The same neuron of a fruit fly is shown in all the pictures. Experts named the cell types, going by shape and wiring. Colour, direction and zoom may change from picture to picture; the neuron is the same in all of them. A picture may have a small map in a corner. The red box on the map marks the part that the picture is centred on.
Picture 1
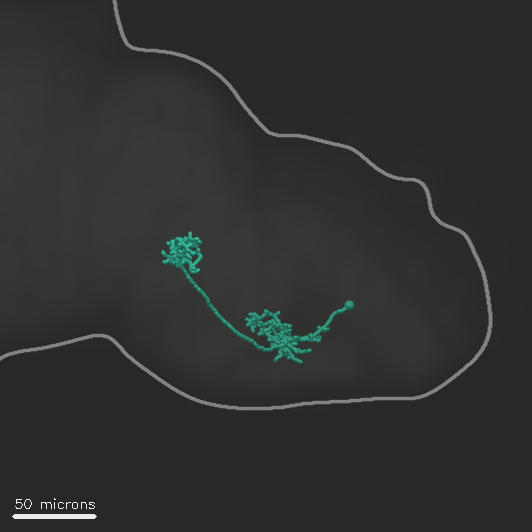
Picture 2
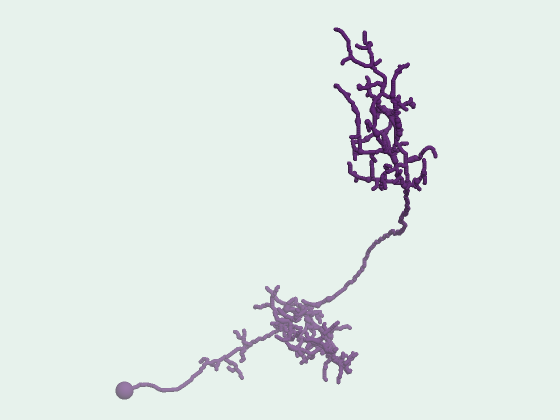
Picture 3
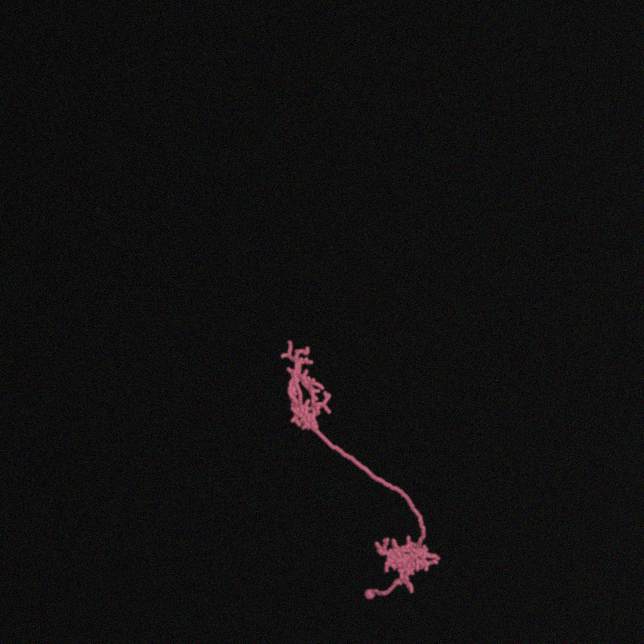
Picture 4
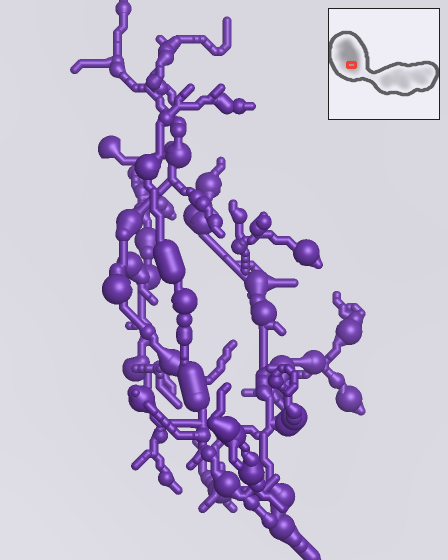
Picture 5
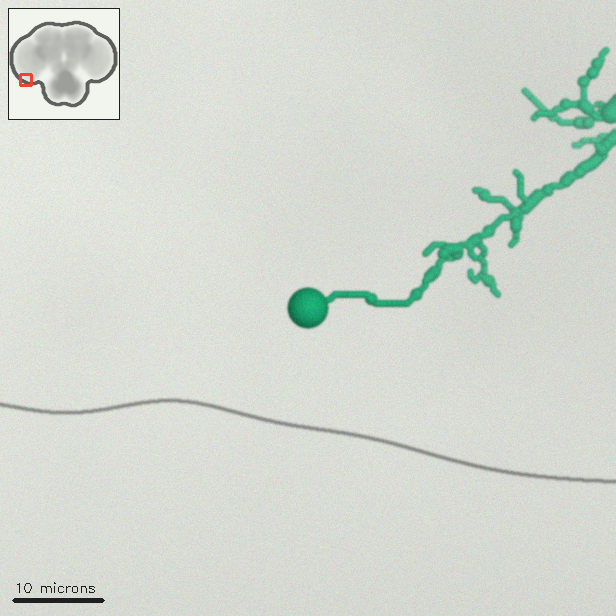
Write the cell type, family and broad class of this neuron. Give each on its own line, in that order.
Tm31
Tm
optic-lobe intrinsic neuron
